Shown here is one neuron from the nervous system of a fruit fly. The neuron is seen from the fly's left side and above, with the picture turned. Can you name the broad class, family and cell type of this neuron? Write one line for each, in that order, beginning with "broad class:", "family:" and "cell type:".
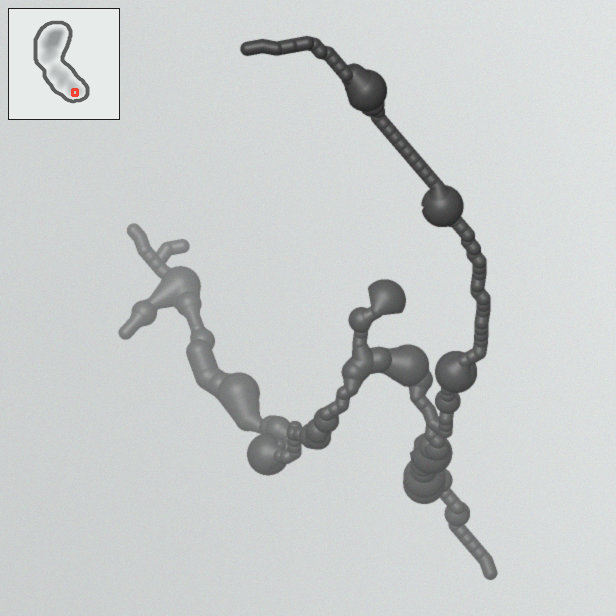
broad class: sensory neuron entering the nerve cord
family: class mechanosensory tactile
cell type: SNta39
